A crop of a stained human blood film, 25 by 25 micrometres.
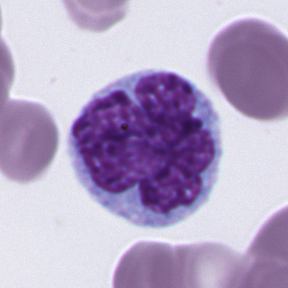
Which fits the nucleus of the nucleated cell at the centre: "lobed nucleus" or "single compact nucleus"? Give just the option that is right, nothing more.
Lobed nucleus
